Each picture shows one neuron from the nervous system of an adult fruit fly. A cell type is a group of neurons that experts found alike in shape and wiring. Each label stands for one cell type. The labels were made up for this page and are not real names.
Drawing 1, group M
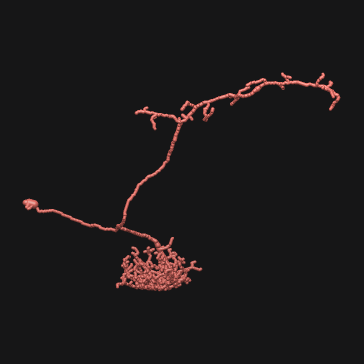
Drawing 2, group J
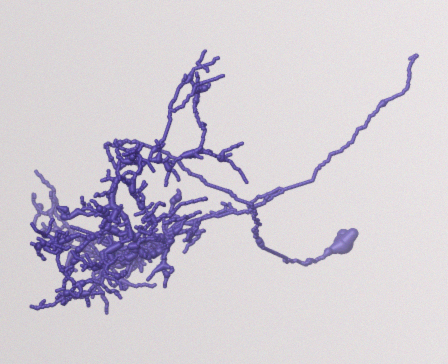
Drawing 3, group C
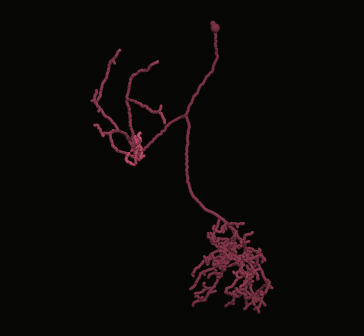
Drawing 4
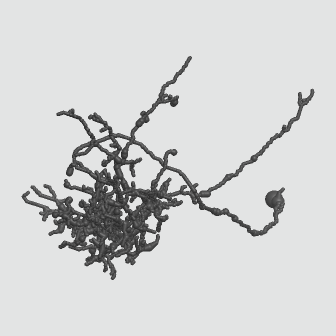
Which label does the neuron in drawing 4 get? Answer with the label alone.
group J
